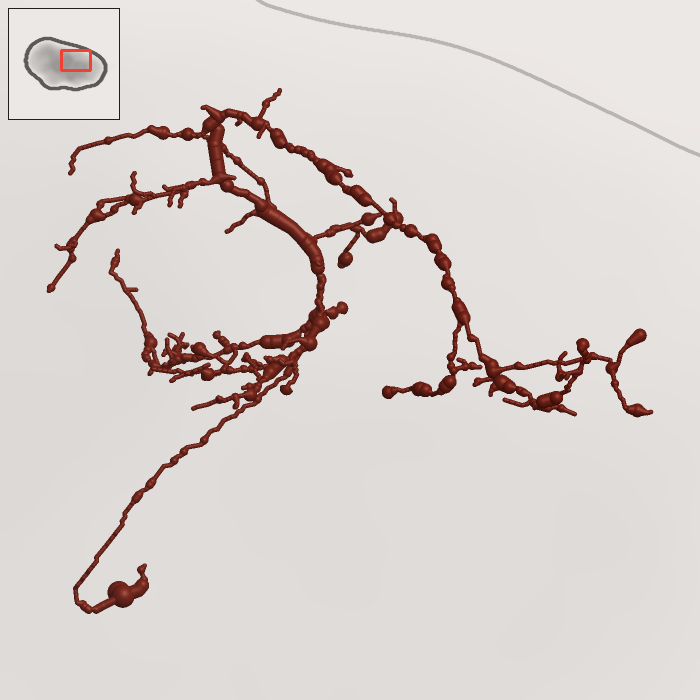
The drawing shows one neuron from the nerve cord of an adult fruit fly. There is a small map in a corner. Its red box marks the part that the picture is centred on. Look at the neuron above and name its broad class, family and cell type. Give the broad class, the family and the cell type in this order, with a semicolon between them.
nerve-cord intrinsic neuron; hemilineage 03B; IN03B069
